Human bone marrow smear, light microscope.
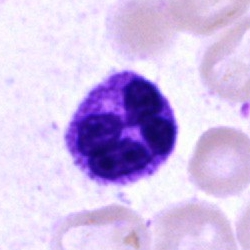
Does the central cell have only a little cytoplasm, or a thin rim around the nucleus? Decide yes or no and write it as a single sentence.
Yes, it is a narrow rim of cytoplasm that surrounds the nucleus.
